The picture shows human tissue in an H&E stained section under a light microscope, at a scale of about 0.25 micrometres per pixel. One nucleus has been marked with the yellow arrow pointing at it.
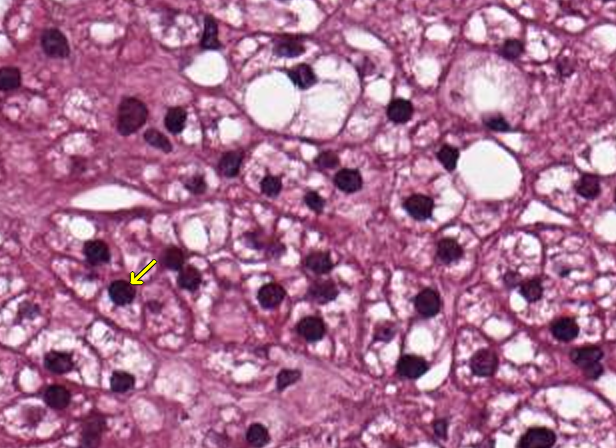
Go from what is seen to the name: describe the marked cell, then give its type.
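The nucleus is round with a smooth edge and is evenly, densely dark throughout. The cytoplasm is pale and filled with many small clear vacuoles separated by thin pink strands, giving it a bubbly look. The cell has a distinct thin pink outline and a polygonal shape. It lies packed side by side with other cells that also have clear, bubbly cytoplasm, forming a group. It is an adrenal cortical cell.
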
